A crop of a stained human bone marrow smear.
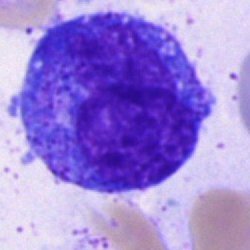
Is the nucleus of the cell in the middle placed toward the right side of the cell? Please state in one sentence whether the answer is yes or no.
Yes, on the right side of the cell lies its nucleus.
